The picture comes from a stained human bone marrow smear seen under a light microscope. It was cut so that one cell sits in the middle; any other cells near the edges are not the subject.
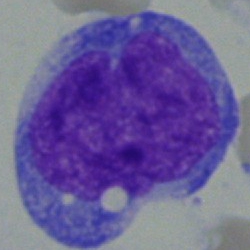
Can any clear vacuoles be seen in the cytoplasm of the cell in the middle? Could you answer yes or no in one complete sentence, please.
Yes, inside the cytoplasm of this cell lie one or more clear vacuoles.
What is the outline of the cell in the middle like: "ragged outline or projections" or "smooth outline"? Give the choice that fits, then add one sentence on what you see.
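Smooth outline. The cell outline is oval with a smooth edge.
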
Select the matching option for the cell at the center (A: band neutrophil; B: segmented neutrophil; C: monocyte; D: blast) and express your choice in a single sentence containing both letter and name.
The cell centered in the crop is a blast, making option D the correct pick.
